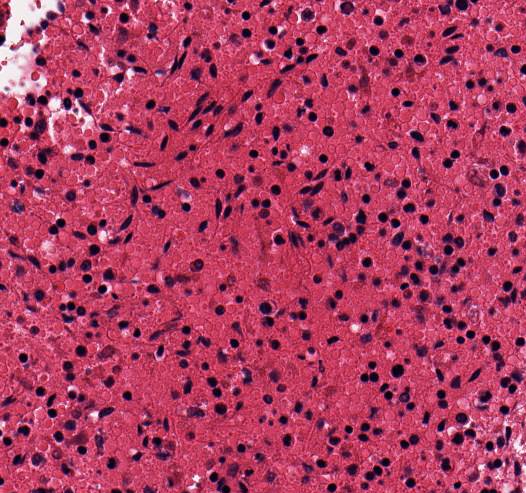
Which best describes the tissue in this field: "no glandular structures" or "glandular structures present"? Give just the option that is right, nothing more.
No glandular structures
